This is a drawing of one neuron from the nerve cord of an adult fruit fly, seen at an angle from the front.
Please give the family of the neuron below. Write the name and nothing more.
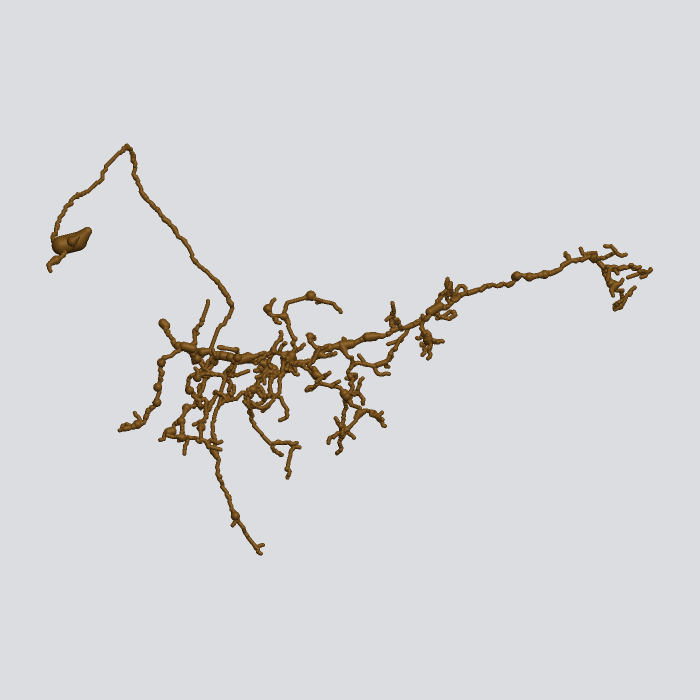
hemilineage 19A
